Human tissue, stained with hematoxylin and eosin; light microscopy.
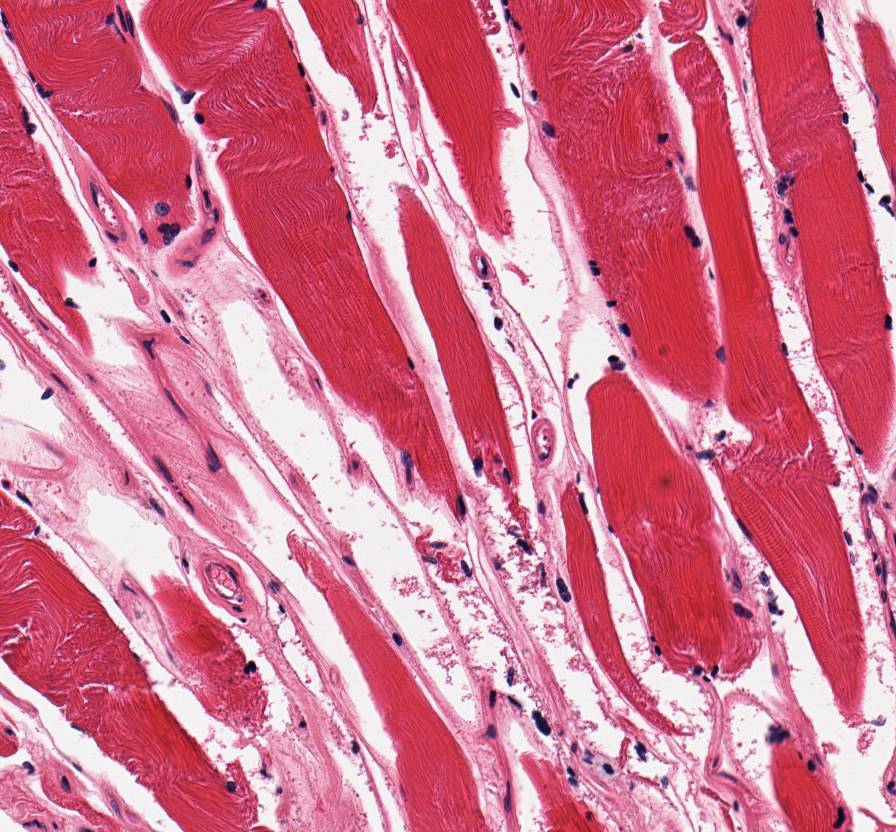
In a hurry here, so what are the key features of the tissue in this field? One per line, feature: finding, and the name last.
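Fibre nuclei: dark, flattened, at fibre edges, not centres
Connective tissue: pale pink, loose, between fibres, scattered elongated nuclei, most abundant toward left
Vessels: small, cross-cut, within the connective tissue; one left of centre, lower half
Fat cells: none
Name: skeletal muscle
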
